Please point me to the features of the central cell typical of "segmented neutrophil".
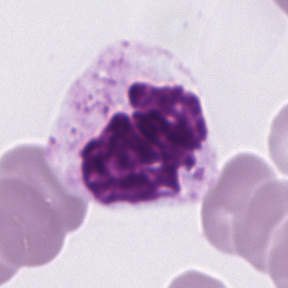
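Start with the chromatin: dense, coarsely clumped and staining dark purple, which goes with a segmented neutrophil.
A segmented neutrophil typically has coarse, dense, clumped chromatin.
The granules match less well, because although they are fine and purple, they are scattered only sparsely through the cytoplasm.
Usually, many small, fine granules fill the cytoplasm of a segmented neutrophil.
Now the nucleus: it is folded into overlapping lobes separated by narrow clefts, and it lies toward the lower right part of the cell.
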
